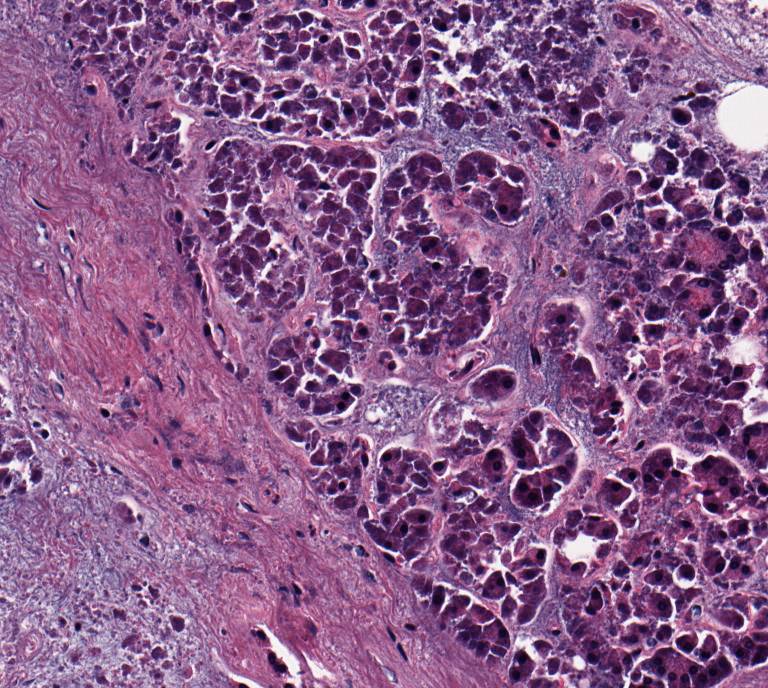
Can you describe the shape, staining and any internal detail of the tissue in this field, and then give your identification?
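The cells in the nests are polygonal, with abundant dark purple granular cytoplasm, and most of their nuclei are round. Thin strands of pale fibrous stroma separate one nest from another. At the upper right edge of the field lies a round, empty white space. The tissue is pancreas.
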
